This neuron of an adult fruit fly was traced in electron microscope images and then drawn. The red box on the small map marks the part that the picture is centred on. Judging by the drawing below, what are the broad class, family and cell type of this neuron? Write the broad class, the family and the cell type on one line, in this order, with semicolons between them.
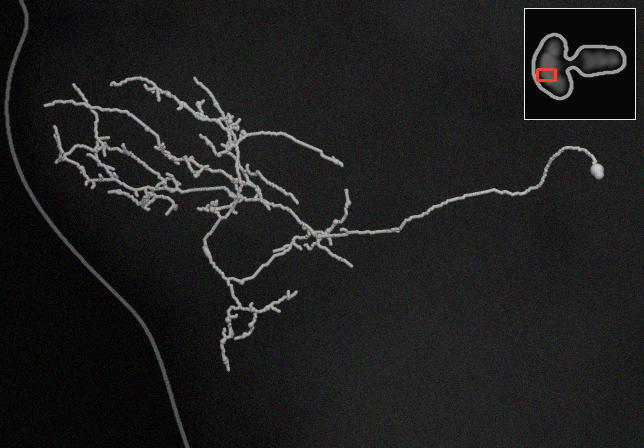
central-brain intrinsic neuron; hemilineage DM6_dorso_lateral; SIP073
